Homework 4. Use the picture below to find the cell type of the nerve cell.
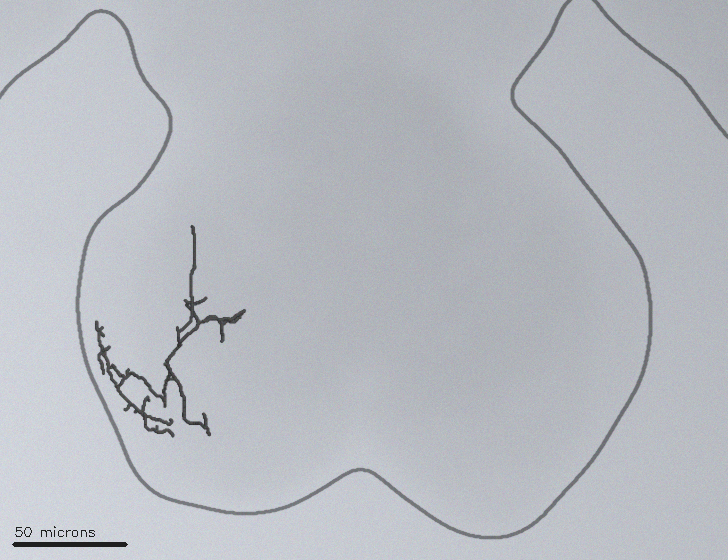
IN20A.22A092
